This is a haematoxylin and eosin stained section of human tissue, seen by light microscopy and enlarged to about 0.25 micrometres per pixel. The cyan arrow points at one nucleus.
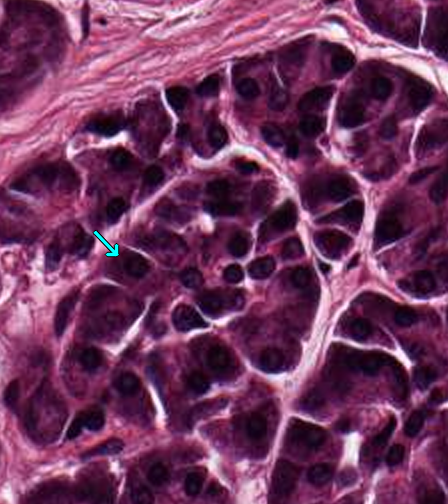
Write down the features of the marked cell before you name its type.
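The nucleus is roundish to oval and dark, about the same size as the nuclei of the neighbouring cells. The cell is outlined by thin pale clefts that separate it from the adjoining cells. It lies packed among similar polygonal cells in a crowded cluster, with no open lumen visible beside it. This is a pancreatic acinar cell.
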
